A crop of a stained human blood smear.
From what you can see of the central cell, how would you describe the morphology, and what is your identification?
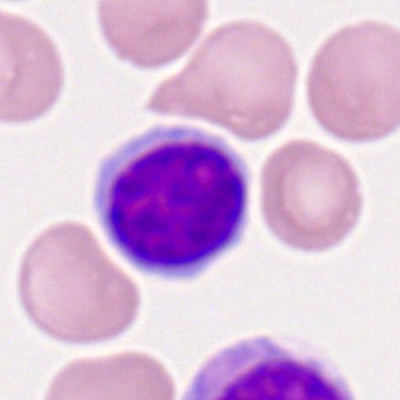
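Notice how smooth and round the outline is. The chromatin inside is dense, dark purple and coarsely clumped. Around it lies pale blue cytoplasm, and if you search it you'll see no vacuoles. What you're looking at is a lymphocyte.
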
